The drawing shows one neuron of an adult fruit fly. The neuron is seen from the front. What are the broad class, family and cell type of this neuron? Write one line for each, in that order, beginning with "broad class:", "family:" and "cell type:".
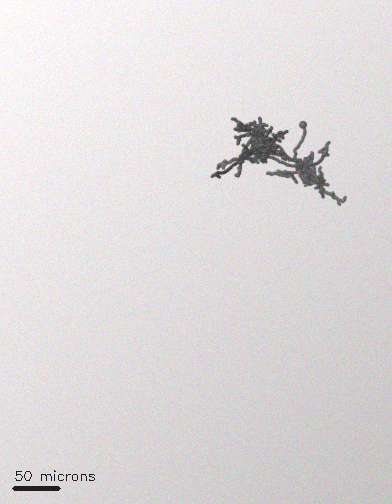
broad class: central-brain intrinsic neuron
family: hemilineage VLPd&p1_posterior
cell type: LHPD2d1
